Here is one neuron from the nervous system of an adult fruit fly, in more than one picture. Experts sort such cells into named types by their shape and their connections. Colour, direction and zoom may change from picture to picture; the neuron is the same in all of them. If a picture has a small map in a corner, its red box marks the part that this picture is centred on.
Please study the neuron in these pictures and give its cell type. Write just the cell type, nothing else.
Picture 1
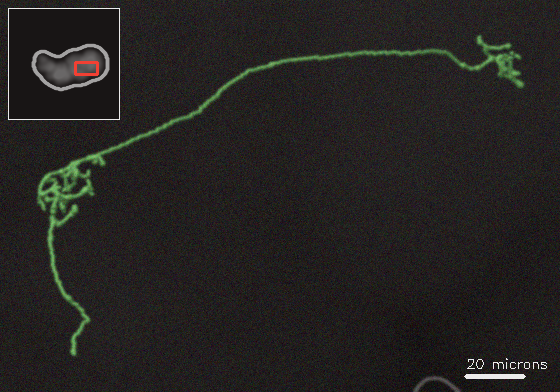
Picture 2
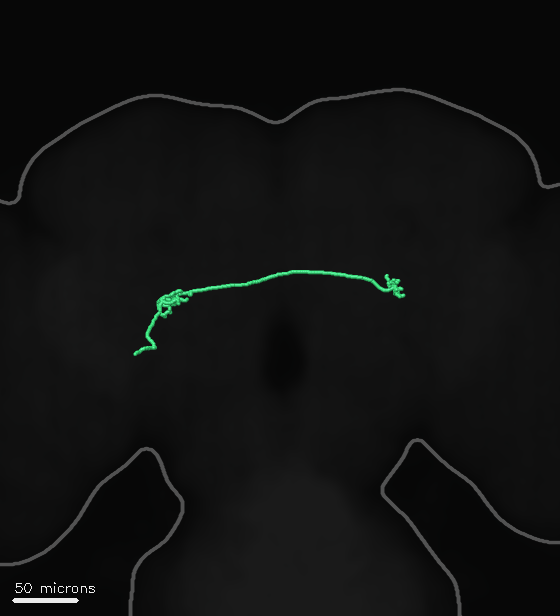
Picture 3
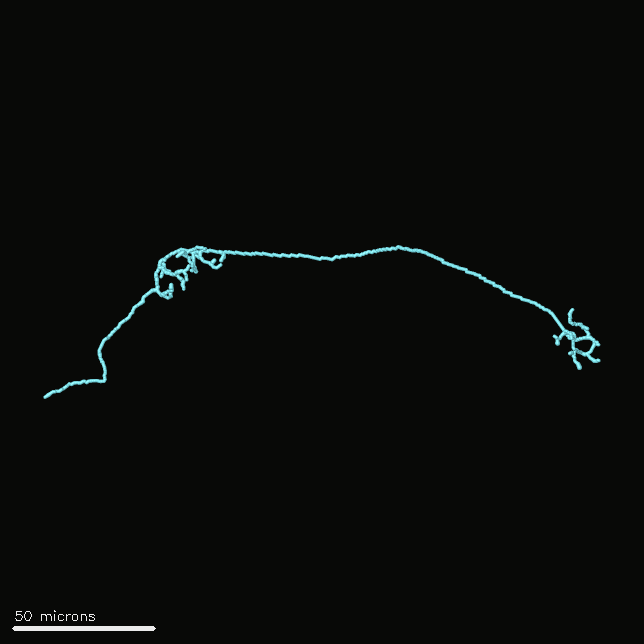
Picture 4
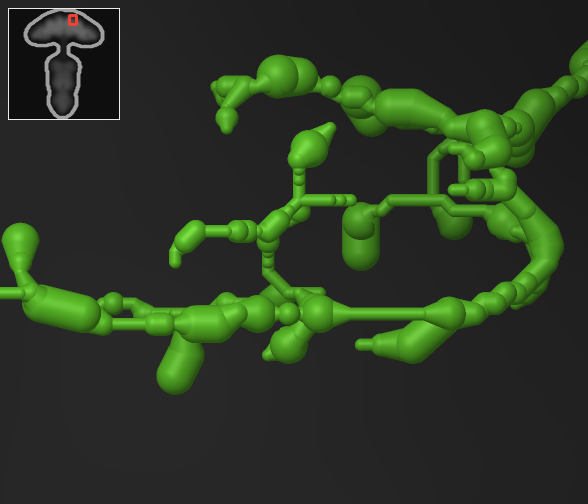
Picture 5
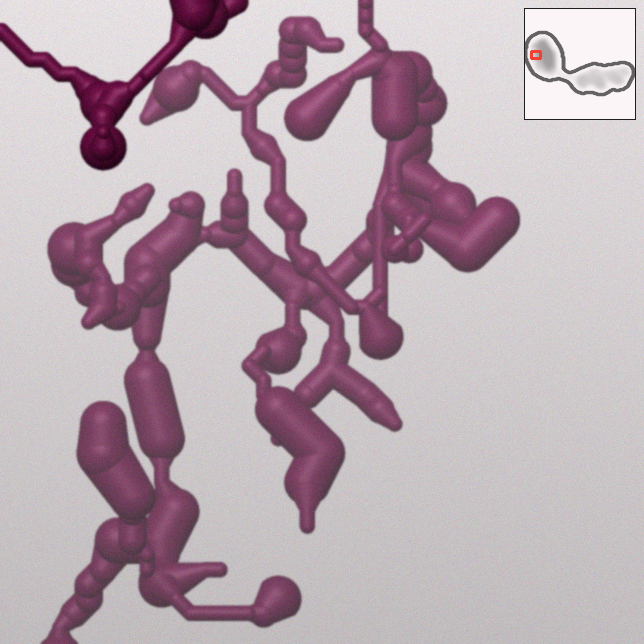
ORN_DL2d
